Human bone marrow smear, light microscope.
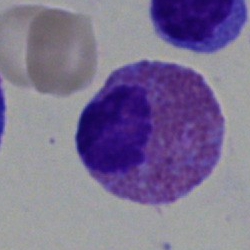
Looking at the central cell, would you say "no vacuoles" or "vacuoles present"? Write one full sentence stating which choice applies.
Its cytoplasm is without any vacuoles whatsoever.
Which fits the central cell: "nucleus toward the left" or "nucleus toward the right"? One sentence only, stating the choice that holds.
The nucleus of this cell lies toward the left.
